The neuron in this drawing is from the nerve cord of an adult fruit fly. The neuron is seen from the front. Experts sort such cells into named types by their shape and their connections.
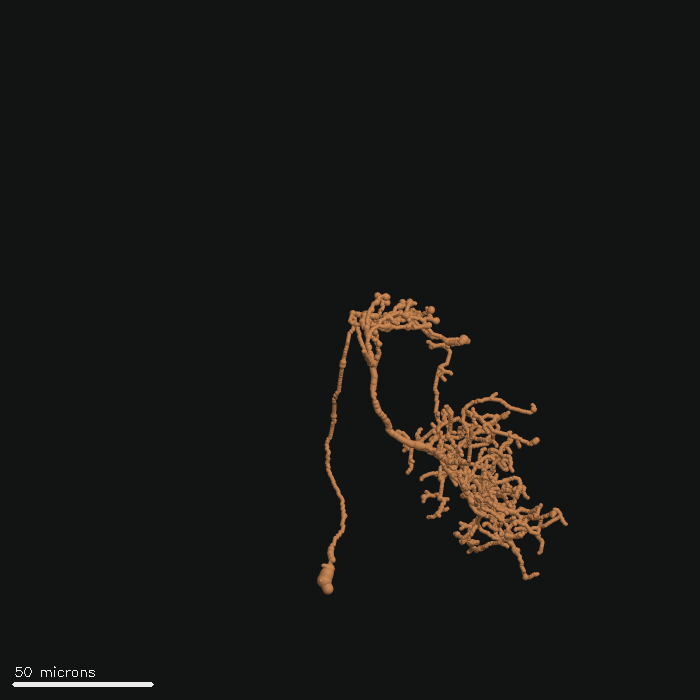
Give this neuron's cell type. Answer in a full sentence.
The cell type is AN06B039.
